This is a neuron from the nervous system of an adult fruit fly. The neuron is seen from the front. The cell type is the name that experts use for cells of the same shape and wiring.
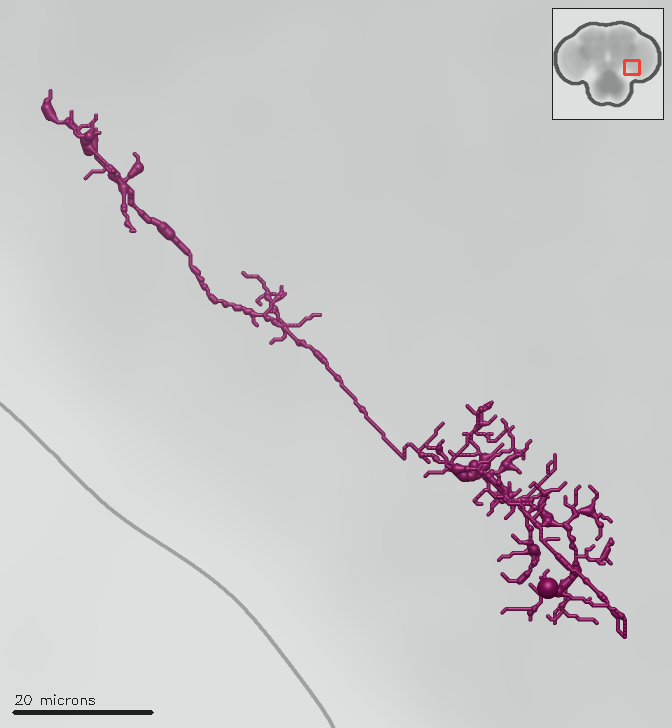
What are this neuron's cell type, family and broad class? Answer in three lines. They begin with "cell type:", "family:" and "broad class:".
cell type: TmY13
family: TmY
broad class: optic-lobe intrinsic neuron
